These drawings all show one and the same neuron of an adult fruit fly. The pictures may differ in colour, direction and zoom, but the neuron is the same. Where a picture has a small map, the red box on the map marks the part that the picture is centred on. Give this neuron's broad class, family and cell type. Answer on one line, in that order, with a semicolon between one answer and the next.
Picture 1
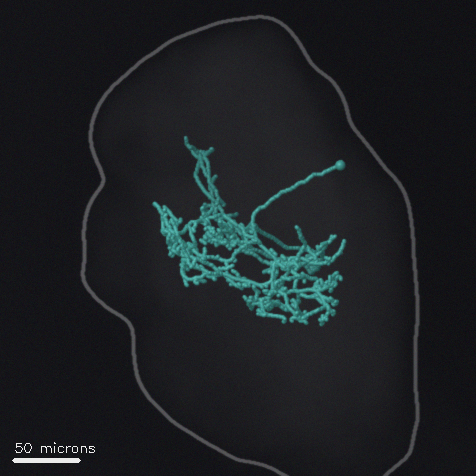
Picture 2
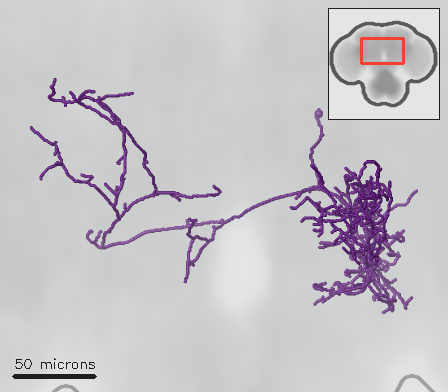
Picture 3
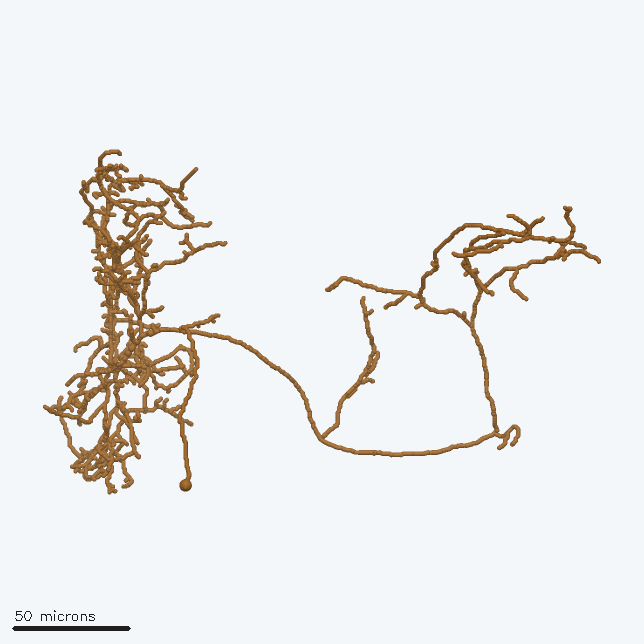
central-brain intrinsic neuron; hemilineage DM6_central1; LAL304m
